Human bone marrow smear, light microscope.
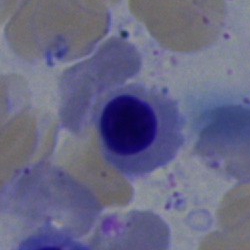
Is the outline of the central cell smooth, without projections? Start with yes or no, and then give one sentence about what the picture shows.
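No. The cell outline is irregular, with small knobby bulges along its right edge.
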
